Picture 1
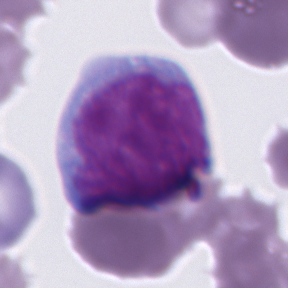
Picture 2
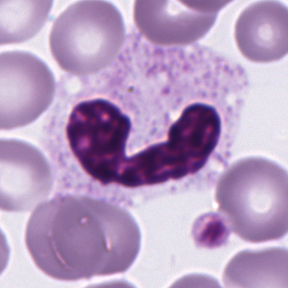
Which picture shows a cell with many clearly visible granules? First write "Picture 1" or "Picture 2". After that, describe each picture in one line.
Picture 2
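Picture 1: No granules are visible in the cytoplasm.
Picture 2: Many fine lilac-pink granules are scattered through the cytoplasm.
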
